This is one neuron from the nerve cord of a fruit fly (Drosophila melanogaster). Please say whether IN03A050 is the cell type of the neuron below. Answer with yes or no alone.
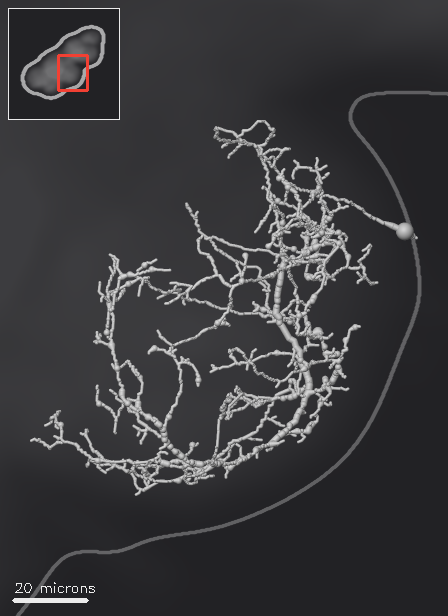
no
